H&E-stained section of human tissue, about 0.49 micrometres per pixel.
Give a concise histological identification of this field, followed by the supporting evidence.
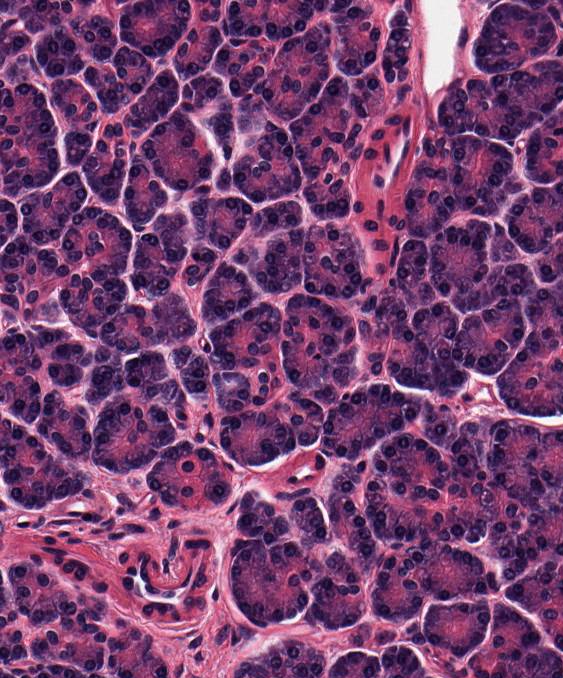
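Nearly the whole field is exocrine pancreas, closely packed rounded acini separated only by thin clefts and delicate septa. Its pyramidal acinar cells are pink apically and purple, basophilic basally, with round dark nuclei near the base at the acinar periphery.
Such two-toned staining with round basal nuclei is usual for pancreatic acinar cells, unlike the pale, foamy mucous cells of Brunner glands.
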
